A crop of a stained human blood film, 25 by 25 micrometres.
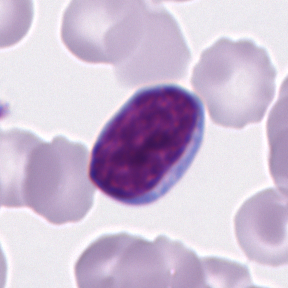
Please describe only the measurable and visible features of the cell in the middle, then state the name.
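The cell has a smooth, oval outline and measures about 12 by 9 micrometres. Its nucleus is oval, with no indentation, and measures about 11 by 7 micrometres. The nucleus occupies about 80% of the cell's area. No distinct nucleolus can be seen within it. The cytoplasm is free of vacuoles. The cell is a typical lymphocyte.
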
